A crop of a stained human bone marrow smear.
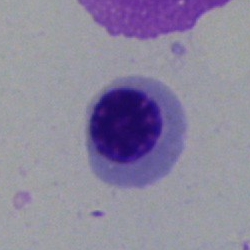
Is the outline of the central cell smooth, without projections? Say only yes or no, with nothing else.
Yes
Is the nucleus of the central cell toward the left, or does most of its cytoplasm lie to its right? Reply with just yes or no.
Yes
